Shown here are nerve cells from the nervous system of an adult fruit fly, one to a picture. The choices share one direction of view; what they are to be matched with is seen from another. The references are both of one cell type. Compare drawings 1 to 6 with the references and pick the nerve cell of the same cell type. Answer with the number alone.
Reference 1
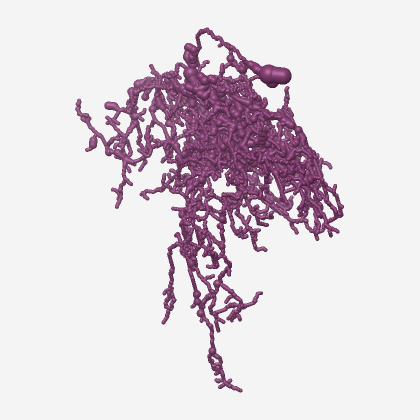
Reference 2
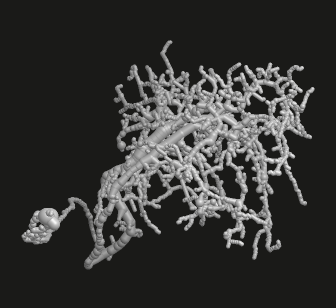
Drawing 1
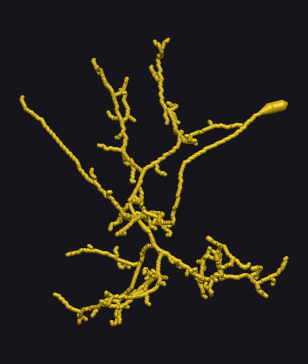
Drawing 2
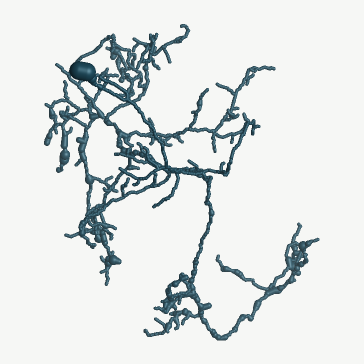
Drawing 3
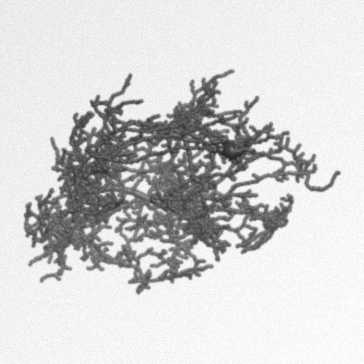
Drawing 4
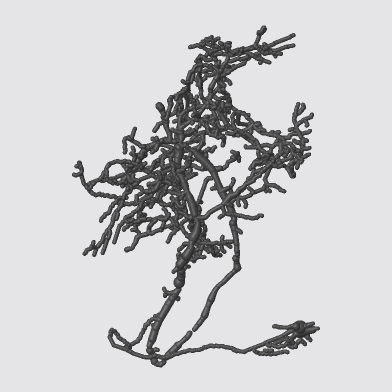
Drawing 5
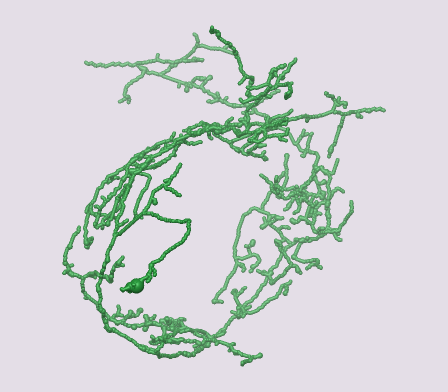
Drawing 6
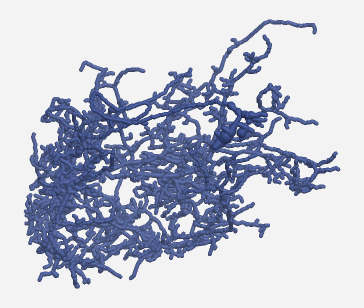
4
